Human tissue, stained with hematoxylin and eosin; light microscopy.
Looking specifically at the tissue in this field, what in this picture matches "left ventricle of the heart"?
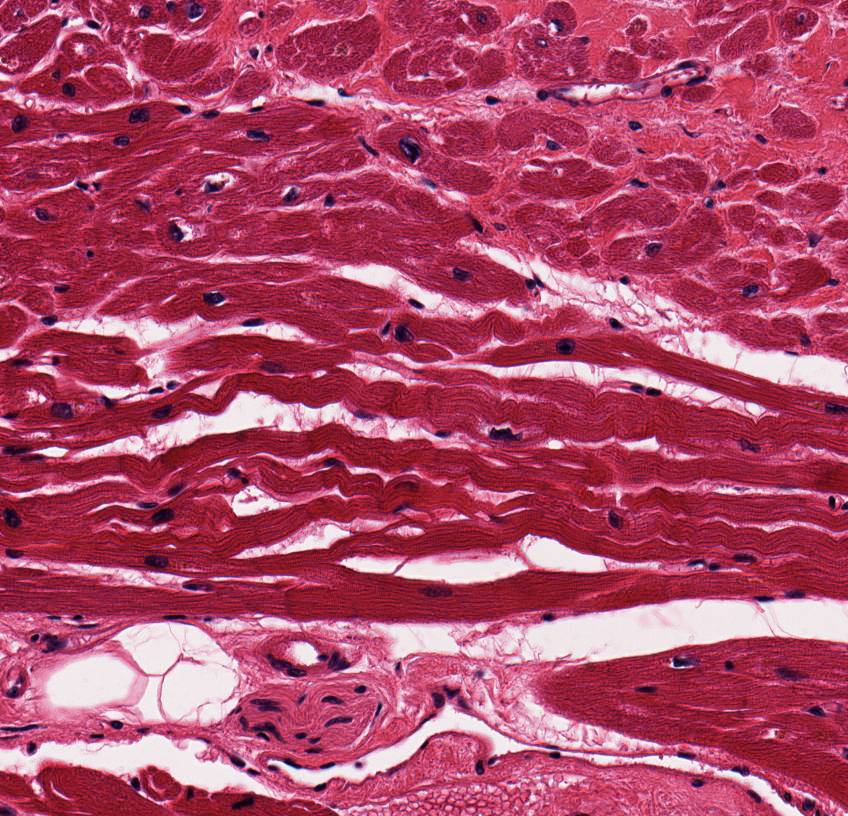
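This is the left ventricle of the heart, and what fits it best is the branching: the muscle fibres split and rejoin one another rather than running as separate parallel cylinders.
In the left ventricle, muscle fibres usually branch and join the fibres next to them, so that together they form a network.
At the top of the field I see the fibres cut across as rounded profiles, while through the middle they are cut lengthwise and run roughly horizontally from left to right. The nuclei are oval and sit centrally within the fibres.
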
